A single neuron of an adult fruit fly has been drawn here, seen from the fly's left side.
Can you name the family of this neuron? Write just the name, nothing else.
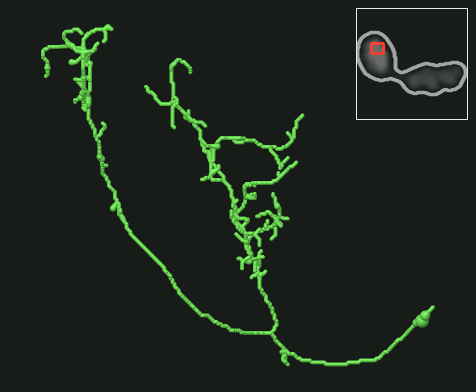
hemilineage VLPp&l1_anterior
